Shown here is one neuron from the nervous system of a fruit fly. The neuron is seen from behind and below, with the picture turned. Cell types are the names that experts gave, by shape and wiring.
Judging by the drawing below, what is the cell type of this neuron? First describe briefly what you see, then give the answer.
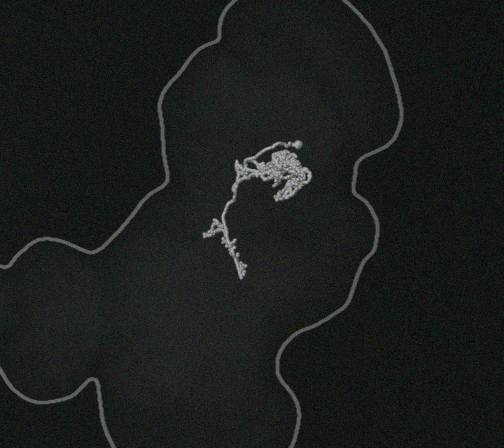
As drawn here it is taller than it is wide. This is a central-brain intrinsic neuron. Its cell type is LAL075.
